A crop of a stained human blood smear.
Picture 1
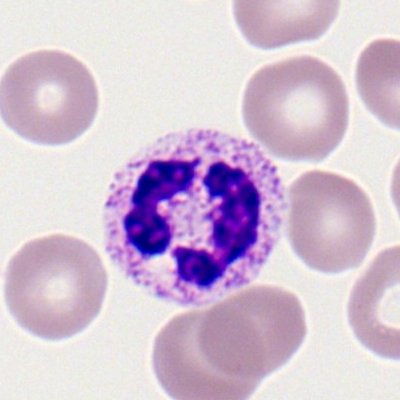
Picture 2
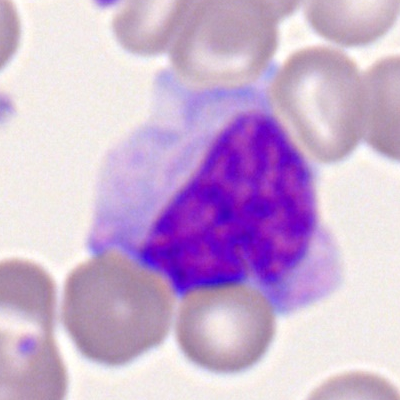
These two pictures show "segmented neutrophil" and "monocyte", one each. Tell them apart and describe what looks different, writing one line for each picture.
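Picture 1: segmented neutrophil. Fine, dust-like pinkish-purple granules fill the cytoplasm.
Picture 2: monocyte. No distinct granules can be seen in the cytoplasm.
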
